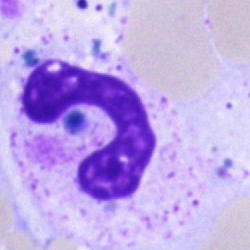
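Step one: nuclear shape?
A single thick curved band, horseshoe-like, opening to the left.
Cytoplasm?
Abundant, pale lilac-grey, with fine pinkish-purple granules scattered through it.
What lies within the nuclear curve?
One round dark blue body.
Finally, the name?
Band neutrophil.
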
